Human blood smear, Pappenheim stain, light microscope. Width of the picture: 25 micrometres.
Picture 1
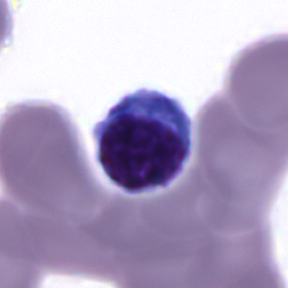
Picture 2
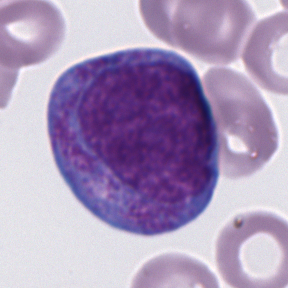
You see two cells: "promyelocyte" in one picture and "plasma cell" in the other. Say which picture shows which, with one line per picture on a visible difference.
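In picture 1 we see a plasma cell: The cytoplasm shows no distinct granules.
In picture 2 we see a promyelocyte: Fine reddish-purple granules are scattered through the blue cytoplasm.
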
